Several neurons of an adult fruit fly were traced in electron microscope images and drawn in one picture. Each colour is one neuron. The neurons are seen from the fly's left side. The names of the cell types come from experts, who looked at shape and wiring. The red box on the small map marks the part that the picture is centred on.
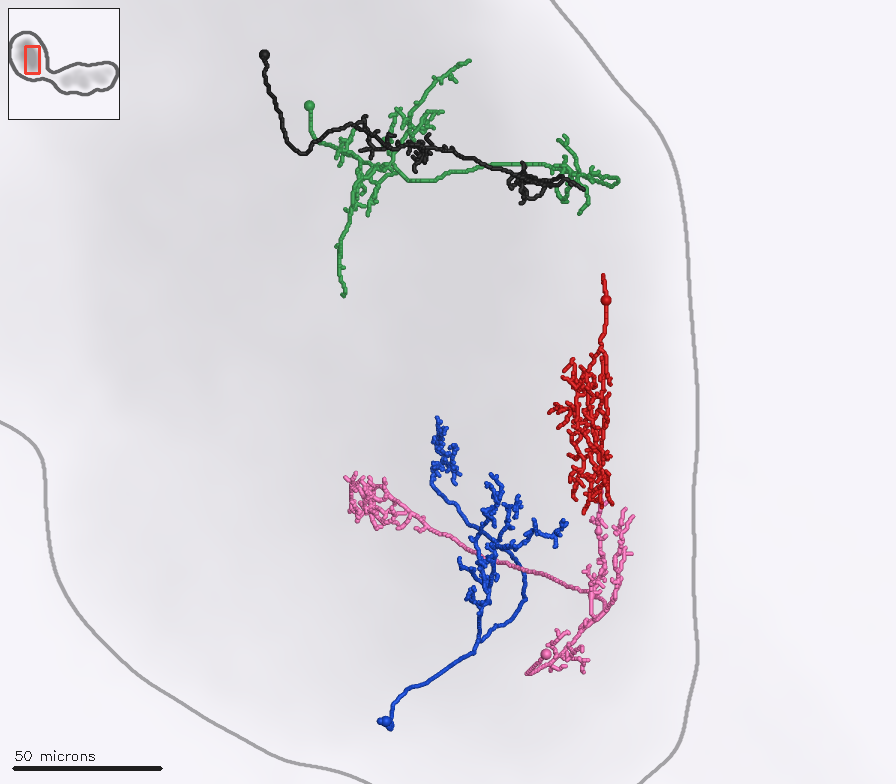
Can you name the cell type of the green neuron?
Tm35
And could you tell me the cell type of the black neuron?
Tm5Y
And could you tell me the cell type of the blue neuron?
Tm33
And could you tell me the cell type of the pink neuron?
TmY21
